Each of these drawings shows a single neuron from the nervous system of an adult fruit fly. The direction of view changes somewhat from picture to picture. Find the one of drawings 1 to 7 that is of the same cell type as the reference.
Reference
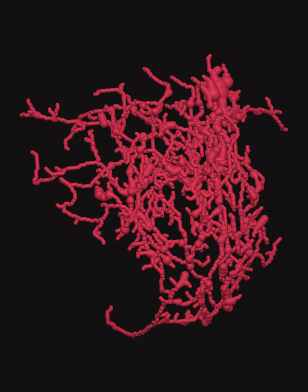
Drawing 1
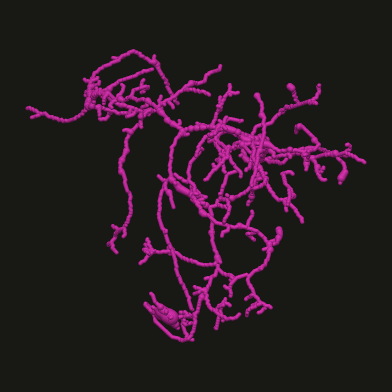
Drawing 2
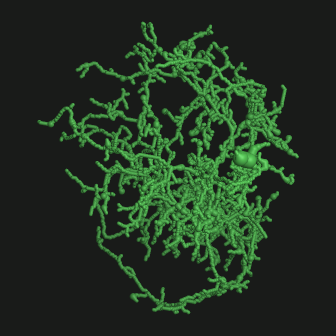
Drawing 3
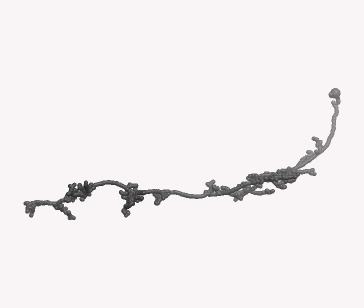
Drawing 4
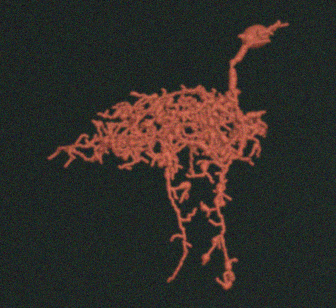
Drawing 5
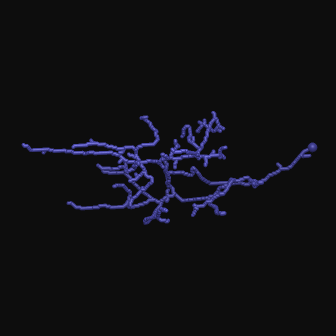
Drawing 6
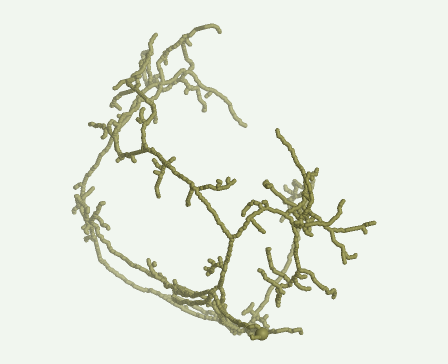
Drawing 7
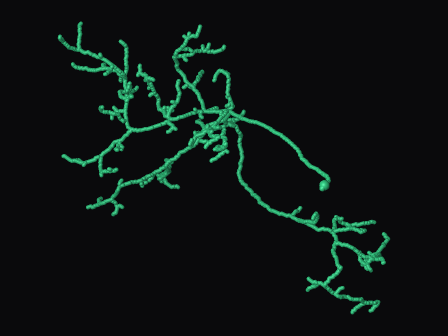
Drawing 4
